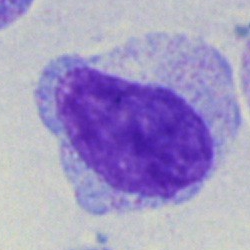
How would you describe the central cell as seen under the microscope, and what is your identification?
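The outline is irregular, with rounded bulges along the lower and left edges. Pale greyish blue cytoplasm, widest on the upper right side of the nucleus, carries fine scattered pinkish-purple granules. This is a myelocyte.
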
